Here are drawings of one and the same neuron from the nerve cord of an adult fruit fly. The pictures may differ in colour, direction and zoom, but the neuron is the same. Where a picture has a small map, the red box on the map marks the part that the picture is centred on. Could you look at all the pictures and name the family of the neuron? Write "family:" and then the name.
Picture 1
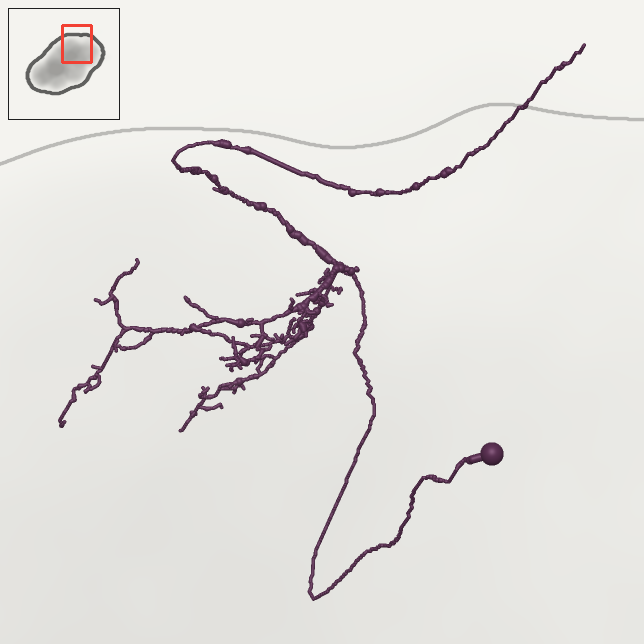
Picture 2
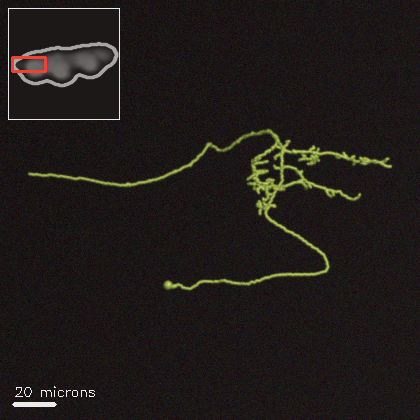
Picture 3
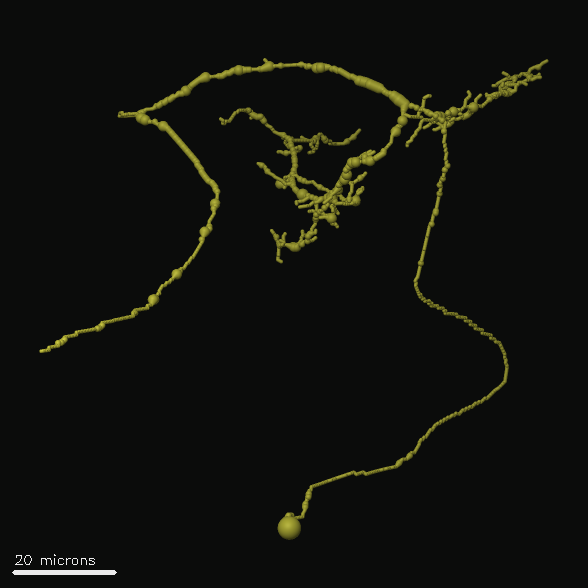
family: hemilineage 02A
